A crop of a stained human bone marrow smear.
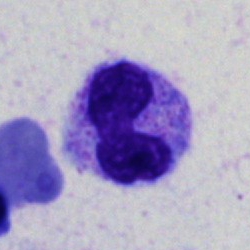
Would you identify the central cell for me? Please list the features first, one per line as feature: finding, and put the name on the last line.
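Outline: roughly round
Nuclear chromatin: dense and dark purple
Cytoplasm: pale pinkish-lilac
Granules: fine, pinkish-purple, scattered through the cytoplasm
Name: band neutrophil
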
